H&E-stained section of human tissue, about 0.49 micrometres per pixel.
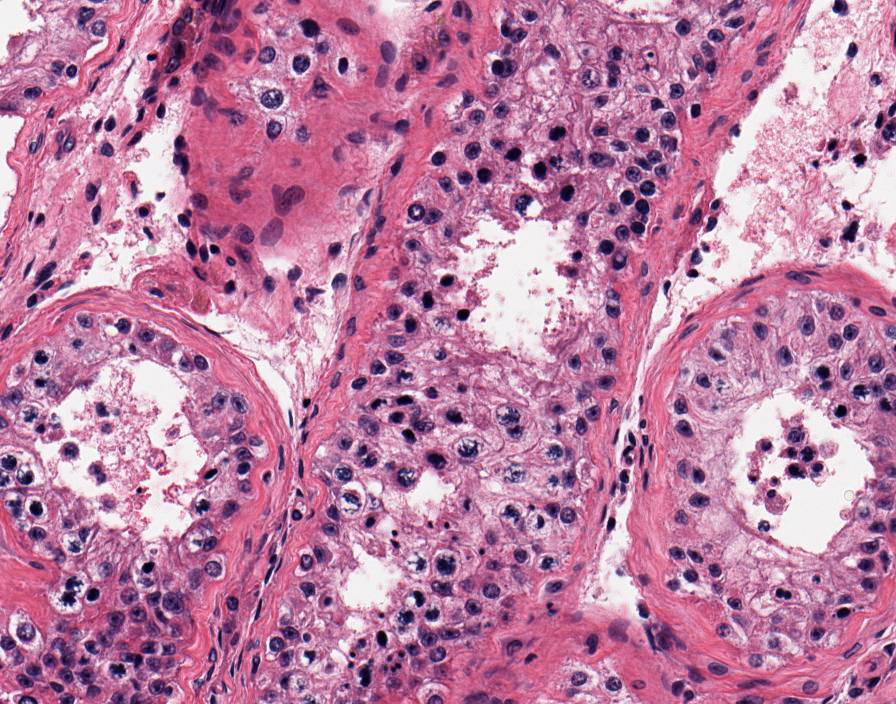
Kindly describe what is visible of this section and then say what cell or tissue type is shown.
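Each tubule bounded by a thick band of layered pink collagen holding flattened spindle nuclei. Lining of many cell layers, not a single layer. Central tubule: many small, round, densely dark nuclei scattered through it. Right tubule: loose cluster of detached cells in the lumen. Section: testis.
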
